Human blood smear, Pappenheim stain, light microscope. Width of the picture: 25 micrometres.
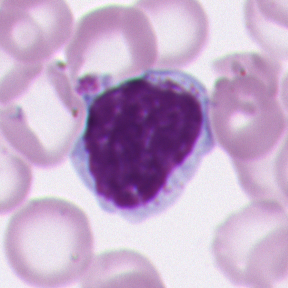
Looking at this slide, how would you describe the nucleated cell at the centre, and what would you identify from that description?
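Chromatin's dark purple and coarsely clumped here. The cytoplasm is pale blue and makes only a narrow rim, widest below the nucleus. There are a few fine reddish granules in it along the upper edge of the cell. That one's a typical lymphocyte.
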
